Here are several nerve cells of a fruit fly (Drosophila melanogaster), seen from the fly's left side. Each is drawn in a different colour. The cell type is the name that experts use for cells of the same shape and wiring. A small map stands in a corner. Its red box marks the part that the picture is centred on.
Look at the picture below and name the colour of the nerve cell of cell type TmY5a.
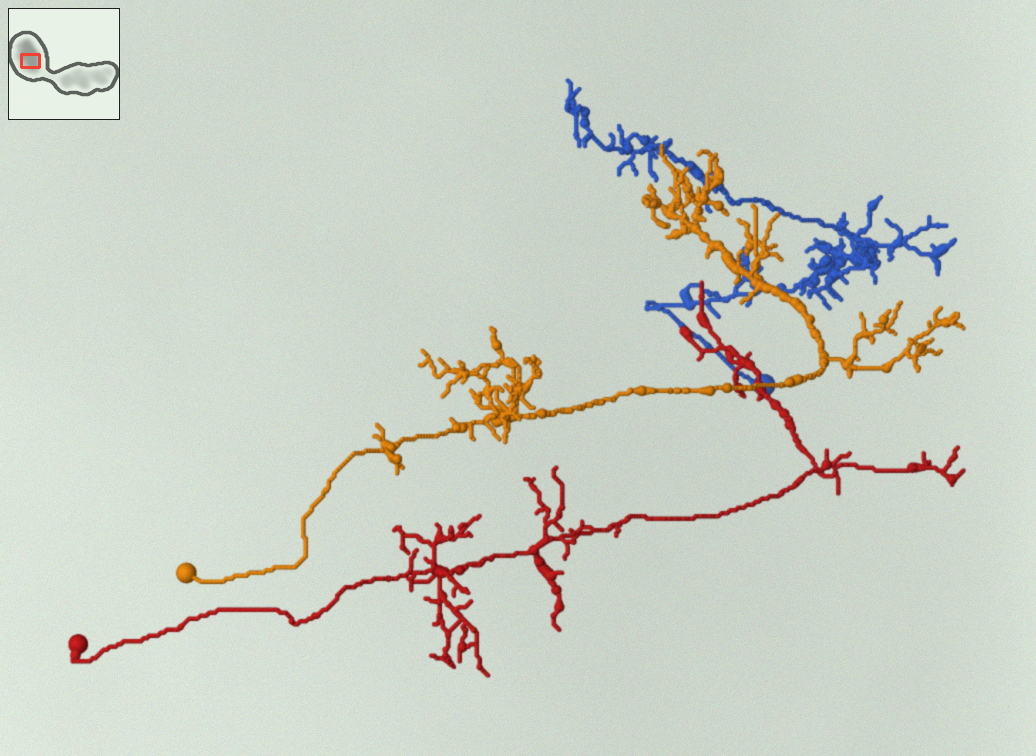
blue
